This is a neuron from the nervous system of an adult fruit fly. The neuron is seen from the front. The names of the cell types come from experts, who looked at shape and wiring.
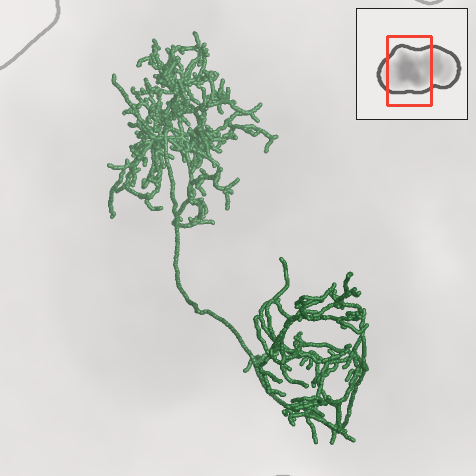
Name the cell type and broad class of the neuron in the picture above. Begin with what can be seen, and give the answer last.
The picture shows dozens of branch ends. In this view it is taller than it is wide. Its cell type is ANXXX068. Its broad class is ascending neuron.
